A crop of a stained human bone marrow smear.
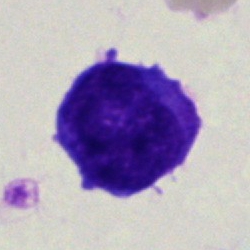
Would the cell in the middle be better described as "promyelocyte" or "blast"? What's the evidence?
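That one's a blast. The outline is roughly round but slightly irregular and bumpy, with several small knob-like projections sticking out from the surface. The whole cell stains an intense deep blue-purple, so dark that the nucleus is hard to separate from the cytoplasm.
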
